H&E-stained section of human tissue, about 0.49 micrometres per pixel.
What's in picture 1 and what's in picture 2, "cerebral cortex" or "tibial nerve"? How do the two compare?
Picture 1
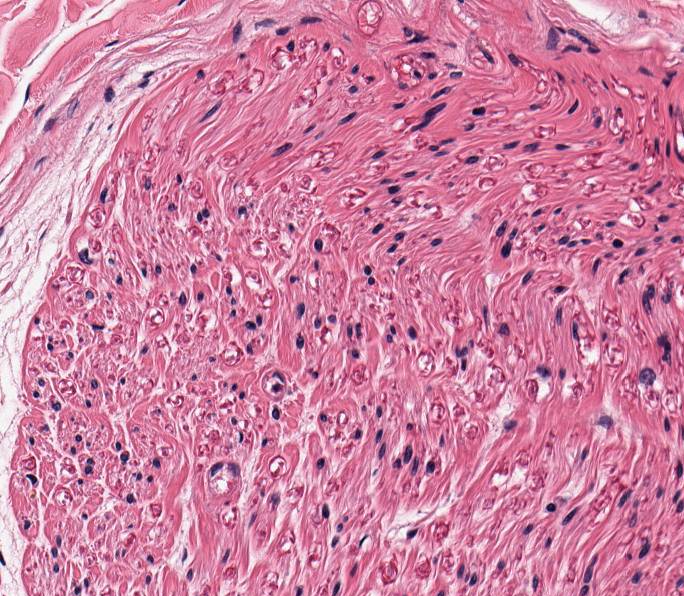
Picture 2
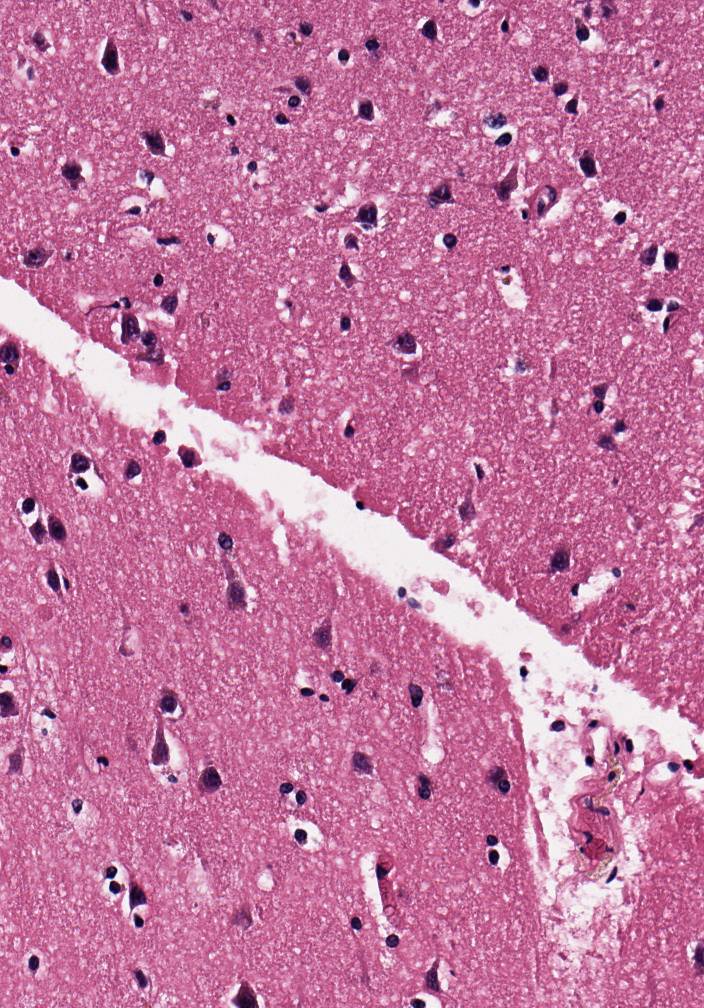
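The tibial nerve is in picture 1, the cerebral cortex in picture 2. Picture 1 is a single large rounded bundle of fibres filling most of the field, edged at left and top by a thin layer of paler loose fibrous tissue. Fibres run lengthwise in wavy strands upper right and are cut across as small rounded profiles lower left; many small round clear spaces, each with a central pink dot, are scattered throughout. The nuclei there are mostly dark, elongated and wavy, lying between the fibres. Picture 2 is a fine-grained pink fibrillary neuropil dotted with tiny clear vacuoles, with cells scattered singly, many in clear halos, and many small, round, dark nuclei with scant cytoplasm.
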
